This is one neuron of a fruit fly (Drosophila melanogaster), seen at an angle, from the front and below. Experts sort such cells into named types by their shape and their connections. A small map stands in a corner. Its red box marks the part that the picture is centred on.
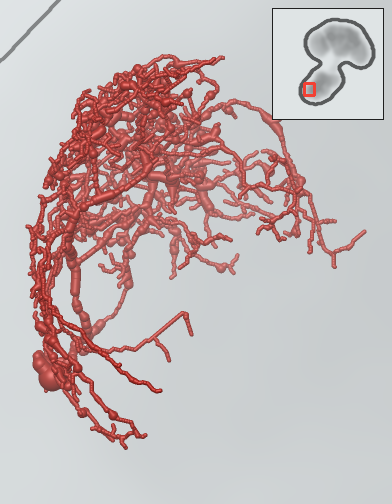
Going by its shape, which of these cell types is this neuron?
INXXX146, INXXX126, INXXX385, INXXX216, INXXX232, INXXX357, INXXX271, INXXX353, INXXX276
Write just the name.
INXXX271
